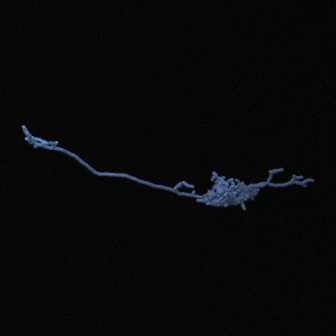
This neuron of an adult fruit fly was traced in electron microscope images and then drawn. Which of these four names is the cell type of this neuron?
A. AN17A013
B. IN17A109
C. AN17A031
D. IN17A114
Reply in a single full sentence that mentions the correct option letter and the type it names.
Option C corresponds to AN17A031, the neuron's cell type.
